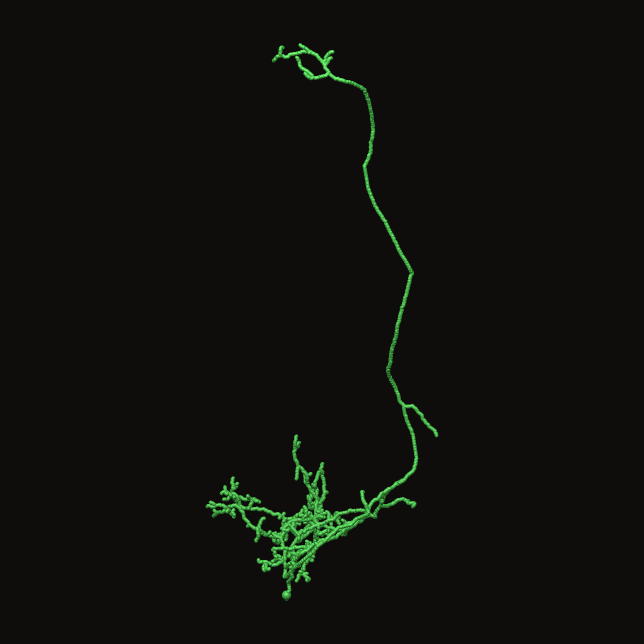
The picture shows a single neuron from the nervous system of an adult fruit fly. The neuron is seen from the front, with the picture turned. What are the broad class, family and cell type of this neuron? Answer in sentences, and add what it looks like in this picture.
Its broad class is central-brain intrinsic neuron. The family is hemilineage VLPa1_lateral. The cell type is CB3657. Its cell body lies at the bottom of the picture. The picture shows dozens of branch ends.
